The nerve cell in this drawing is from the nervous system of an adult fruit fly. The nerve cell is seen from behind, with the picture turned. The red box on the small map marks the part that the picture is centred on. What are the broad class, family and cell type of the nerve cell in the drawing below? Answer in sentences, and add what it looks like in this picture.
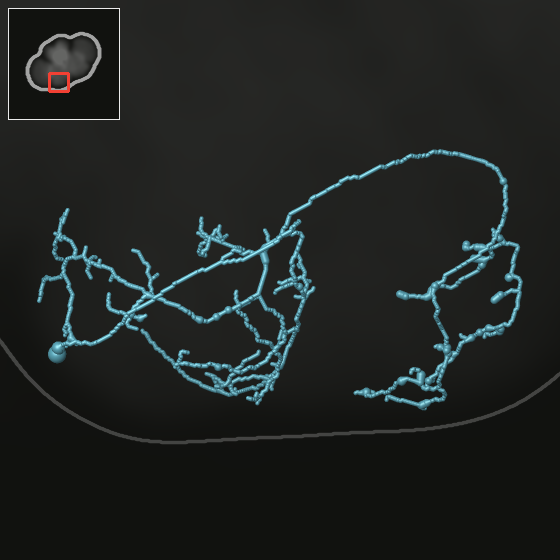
This is a central-brain intrinsic neuron. Its family is hemilineage LHp2. The cell type is CB1782. Dozens of branch ends can be seen. As drawn here it is wider than it is tall.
